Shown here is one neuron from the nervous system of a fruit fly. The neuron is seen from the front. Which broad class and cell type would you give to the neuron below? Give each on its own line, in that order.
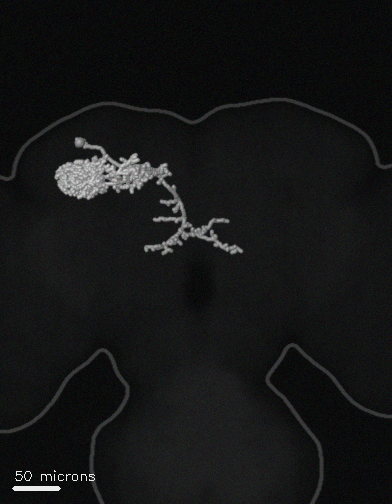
central-brain intrinsic neuron
AOTU063_a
